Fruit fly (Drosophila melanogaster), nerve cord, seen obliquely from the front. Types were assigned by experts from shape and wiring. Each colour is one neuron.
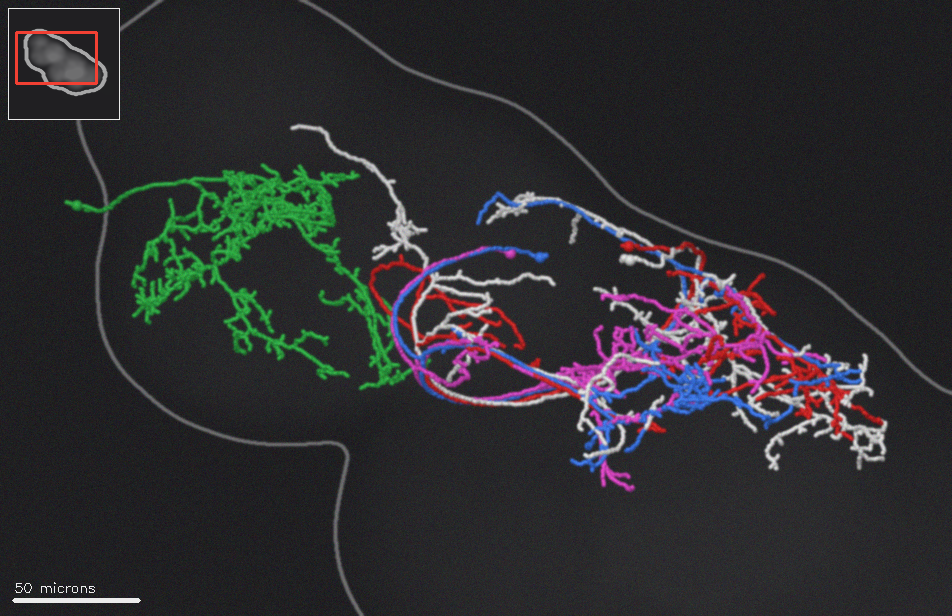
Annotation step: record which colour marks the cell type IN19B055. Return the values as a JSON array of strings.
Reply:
["white"]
